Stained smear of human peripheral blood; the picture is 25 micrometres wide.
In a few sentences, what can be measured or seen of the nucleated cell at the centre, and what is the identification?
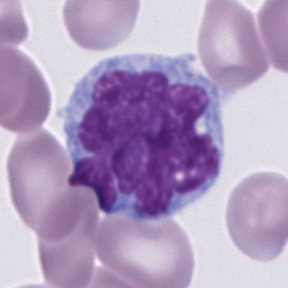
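Notice how deeply the nucleus is folded, into several irregular lobes. Its chromatin is dark purple and coarsely clumped, with paler patches between the clumps. A few small clear spots lie over its lower right part. Follow the nucleus to the lower left and you will find it reaching the edge of the cell, leaving almost no cytoplasm there. The cell measures about 15 micrometres across, and the nucleus fills about 70% of its area. This is a monocyte.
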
